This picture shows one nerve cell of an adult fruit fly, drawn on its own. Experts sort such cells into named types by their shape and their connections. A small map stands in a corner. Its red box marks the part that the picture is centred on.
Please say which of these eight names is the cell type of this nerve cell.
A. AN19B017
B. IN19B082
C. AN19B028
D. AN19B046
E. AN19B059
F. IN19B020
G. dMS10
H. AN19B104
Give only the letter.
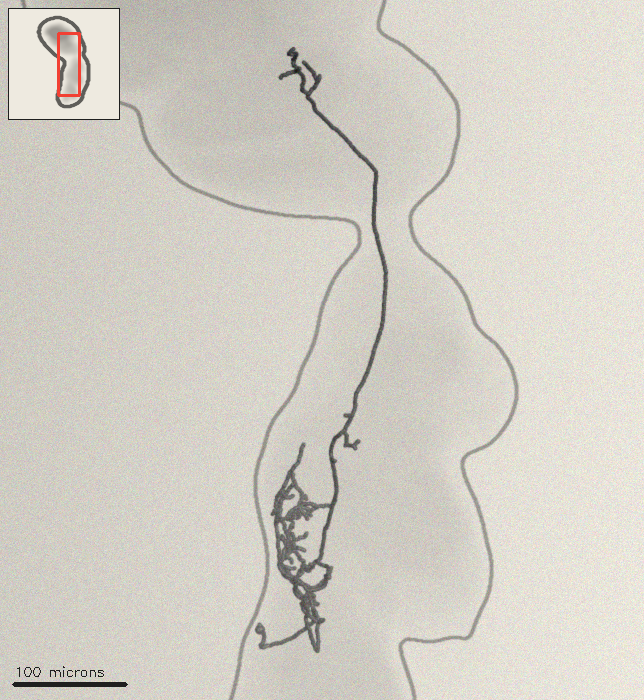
D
